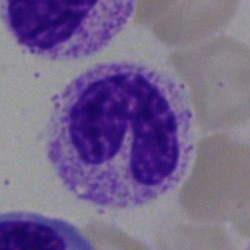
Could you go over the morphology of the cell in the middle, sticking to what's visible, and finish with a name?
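Looking at the nucleus, it is horseshoe-shaped, its deep cleft opening toward the bottom. The chromatin is dark purple and coarsely clumped, with lighter patches. Around it runs a moderate rim of pale lilac cytoplasm, scattered throughout with fine pinkish-violet granules. So this is a band neutrophil.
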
